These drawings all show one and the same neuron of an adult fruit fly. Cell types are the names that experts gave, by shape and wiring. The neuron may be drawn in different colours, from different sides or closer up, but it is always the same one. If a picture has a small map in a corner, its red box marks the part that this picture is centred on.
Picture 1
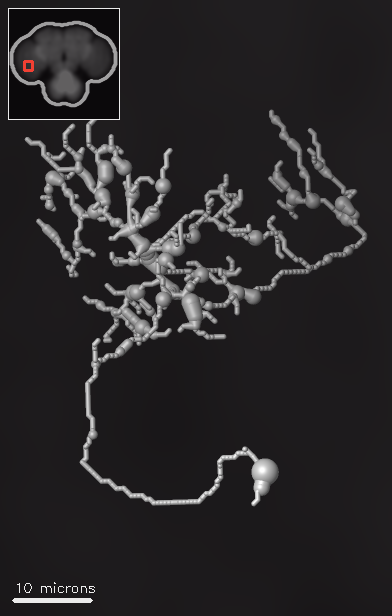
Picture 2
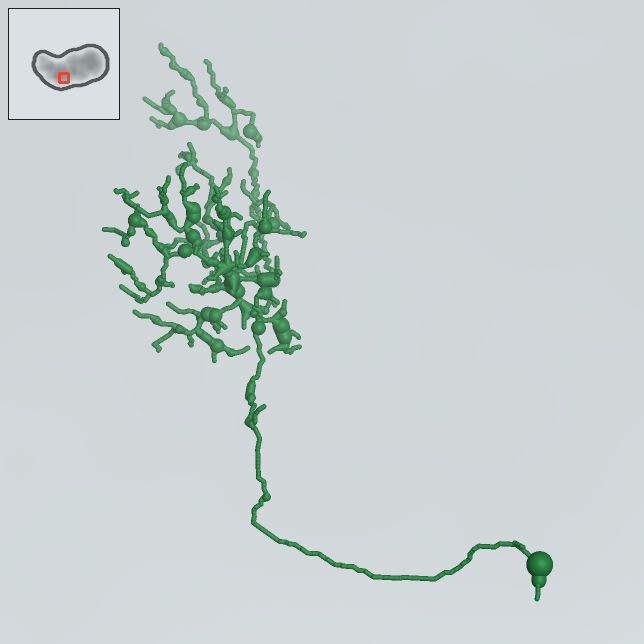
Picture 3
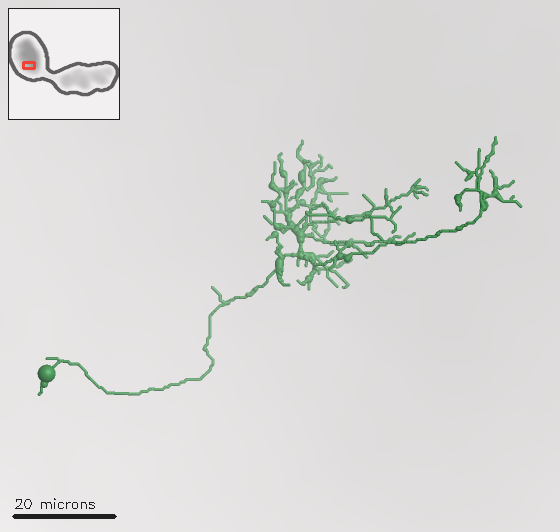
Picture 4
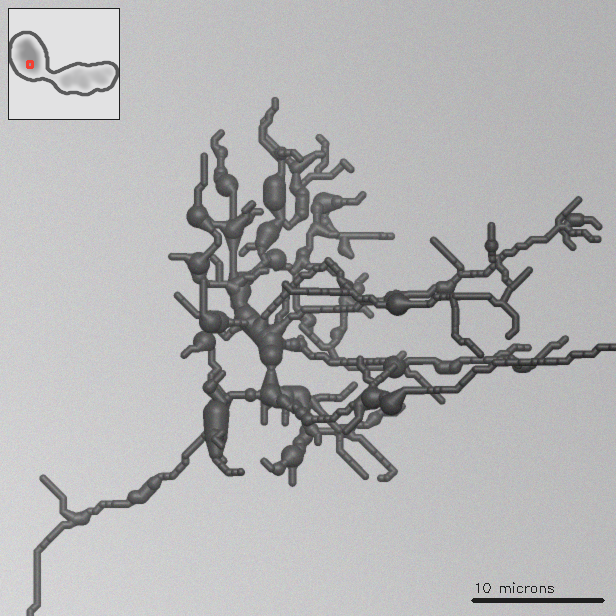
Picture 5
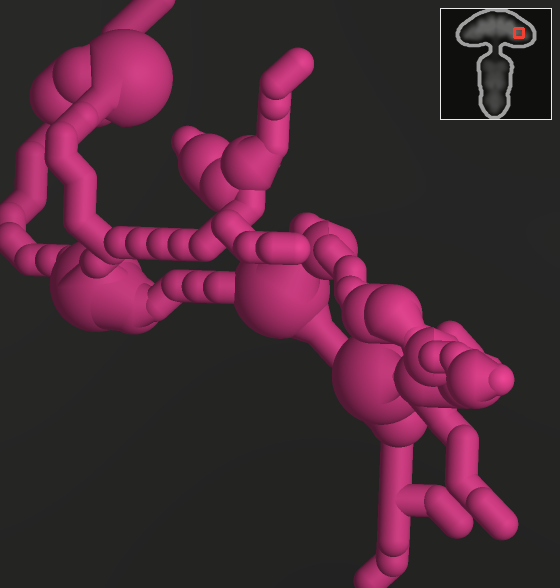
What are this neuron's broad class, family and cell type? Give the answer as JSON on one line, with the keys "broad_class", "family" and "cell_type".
{"broad_class": "optic-lobe intrinsic neuron", "family": "Mi", "cell_type": "Mi10"}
